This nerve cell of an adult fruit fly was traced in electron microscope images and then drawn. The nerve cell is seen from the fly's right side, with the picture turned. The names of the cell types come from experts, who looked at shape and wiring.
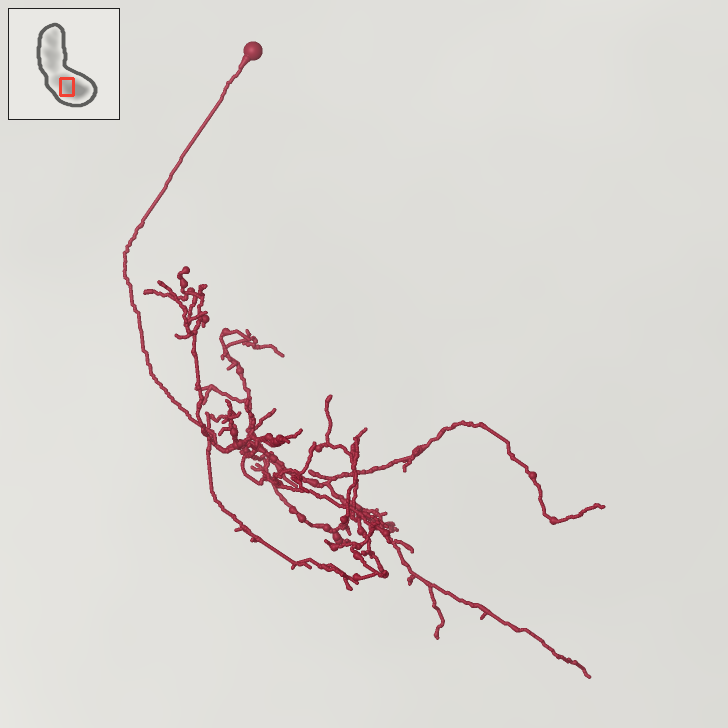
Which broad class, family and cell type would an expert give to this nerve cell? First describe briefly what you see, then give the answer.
Dozens of branch ends can be seen. As drawn here it is taller than it is wide. This is a central-brain intrinsic neuron. The family is hemilineage LB0. Its cell type is GNG603.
